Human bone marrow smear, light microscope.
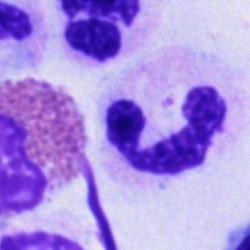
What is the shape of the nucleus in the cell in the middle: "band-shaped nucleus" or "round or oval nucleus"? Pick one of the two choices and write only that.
Band-shaped nucleus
